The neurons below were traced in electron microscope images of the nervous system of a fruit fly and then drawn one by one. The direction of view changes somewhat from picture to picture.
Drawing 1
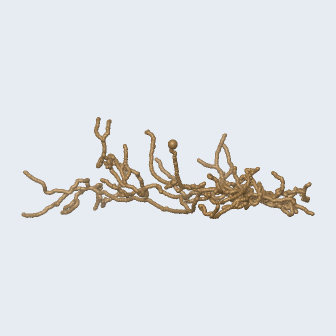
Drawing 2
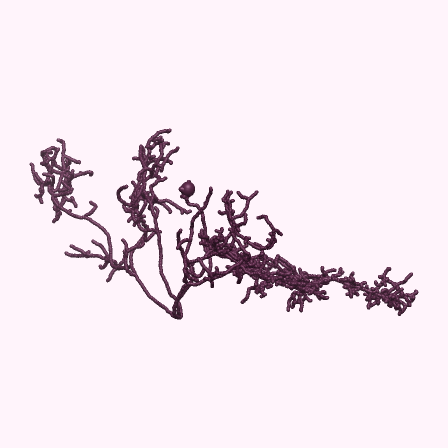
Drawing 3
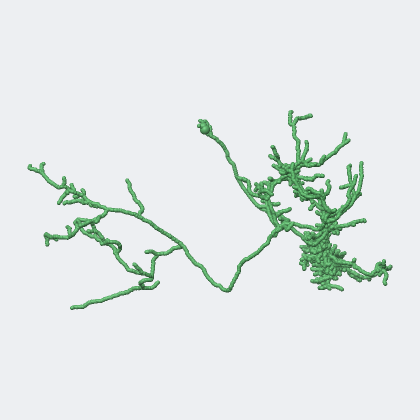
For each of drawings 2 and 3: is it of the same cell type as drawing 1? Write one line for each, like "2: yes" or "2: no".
2: no
3: no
